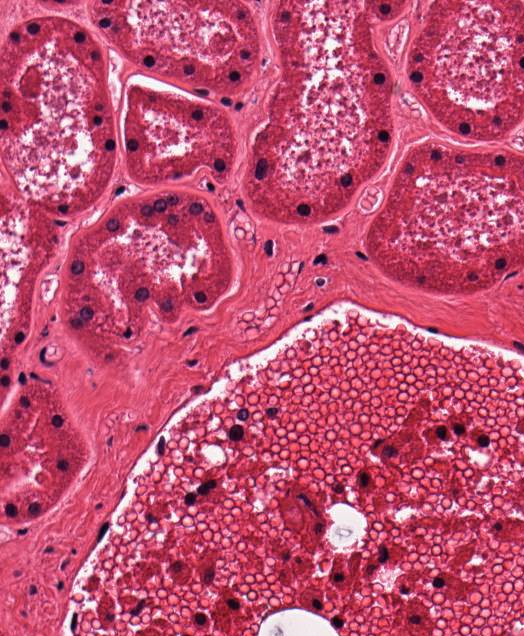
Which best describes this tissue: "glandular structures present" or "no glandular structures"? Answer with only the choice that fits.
Glandular structures present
